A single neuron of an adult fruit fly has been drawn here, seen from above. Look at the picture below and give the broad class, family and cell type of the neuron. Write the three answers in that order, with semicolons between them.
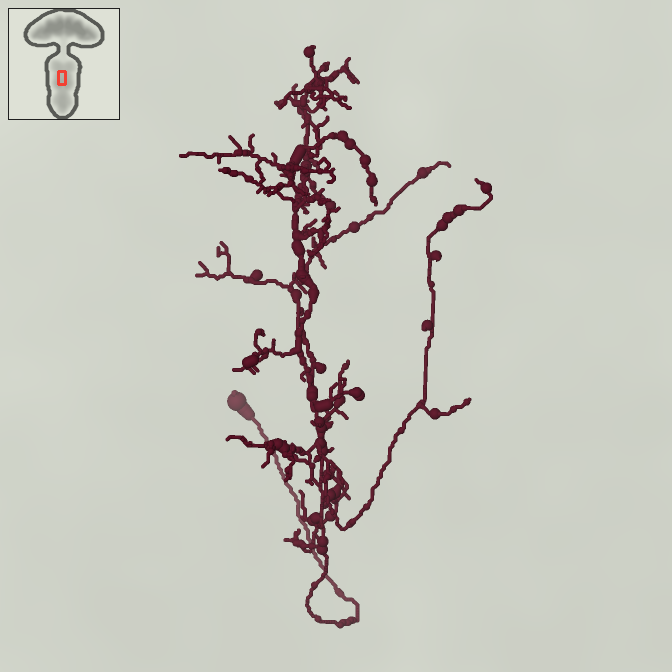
nerve-cord intrinsic neuron; hemilineage 05B; IN05B072_a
